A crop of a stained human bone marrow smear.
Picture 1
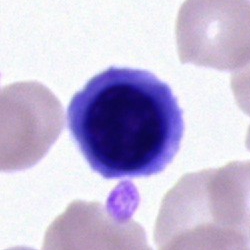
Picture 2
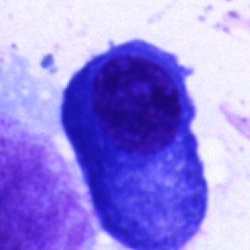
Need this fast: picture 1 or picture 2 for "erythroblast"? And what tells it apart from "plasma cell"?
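Let me see: picture 1 holds the erythroblast, and picture 2 the plasma cell. Looking at shape, the erythroblast is roughly round, while the plasma cell is an elongated oval, longer from top to bottom than from side to side. The amount of cytoplasm differs a great deal: the erythroblast's nucleus fills most of the cell and leaves only a thin rim, whereas the plasma cell has abundant cytoplasm. In the erythroblast, I notice, the chromatin is dark and dense right through the nucleus. Colour will not separate them, since both have deep blue cytoplasm and neither shows distinct granules.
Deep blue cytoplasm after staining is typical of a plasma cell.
The plasma cell also carries small blunt projections along its upper right edge, and a large purple-staining cell lies beside it at the lower left.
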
